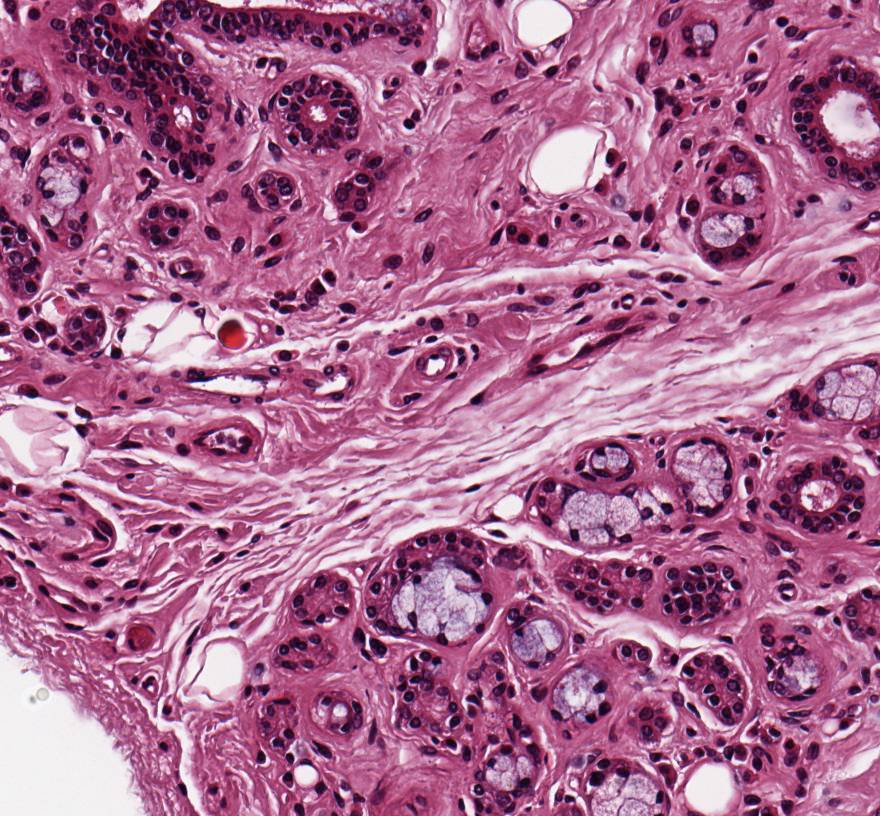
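Minor salivary gland: clusters of small glandular units fill the upper and lower field, split by a fibrous stroma band running obliquely from the left edge to the upper right. See how many acini, chiefly lower right, have pale, bubbly, greyish-blue cytoplasm, with dark, flattened nuclei pressed to the cells' outer edge. Between them lie small compact units of crowded, dark, round nuclei and no visible lumen.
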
